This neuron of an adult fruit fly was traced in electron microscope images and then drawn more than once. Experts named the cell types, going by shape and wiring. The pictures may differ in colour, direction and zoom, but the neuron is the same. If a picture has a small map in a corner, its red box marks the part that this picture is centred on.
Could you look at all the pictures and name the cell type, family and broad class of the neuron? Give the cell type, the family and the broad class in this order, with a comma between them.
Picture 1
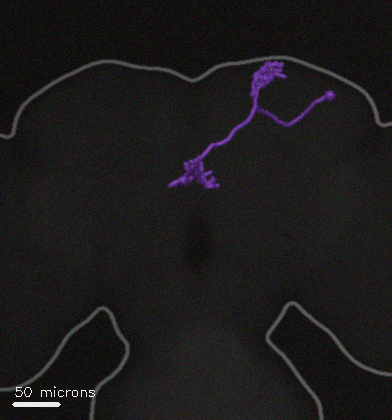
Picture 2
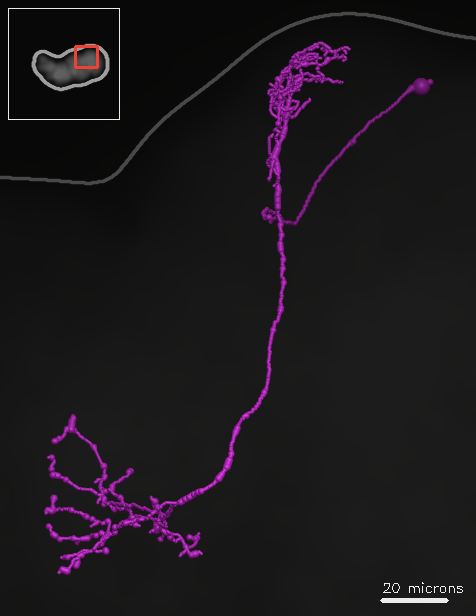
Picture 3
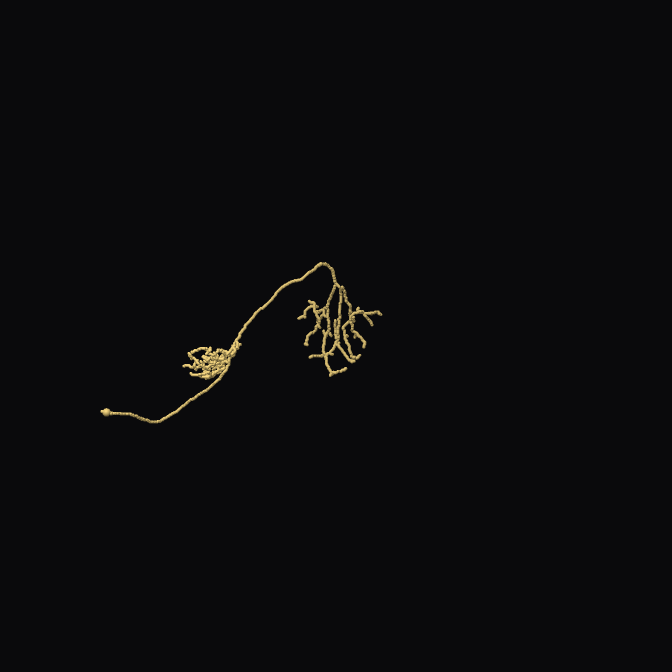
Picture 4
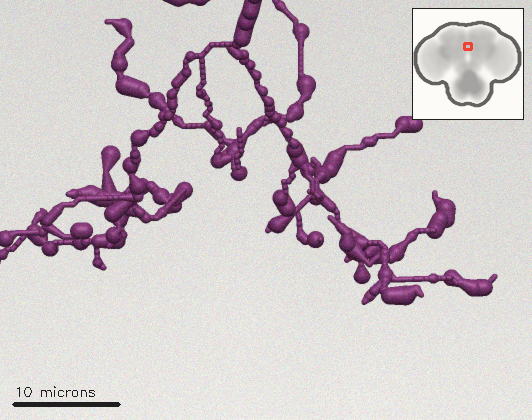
FB1D, hemilineage DL1_dorsal, central-brain intrinsic neuron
